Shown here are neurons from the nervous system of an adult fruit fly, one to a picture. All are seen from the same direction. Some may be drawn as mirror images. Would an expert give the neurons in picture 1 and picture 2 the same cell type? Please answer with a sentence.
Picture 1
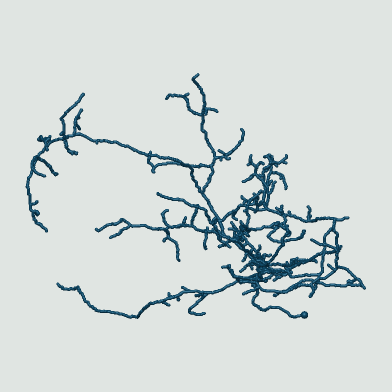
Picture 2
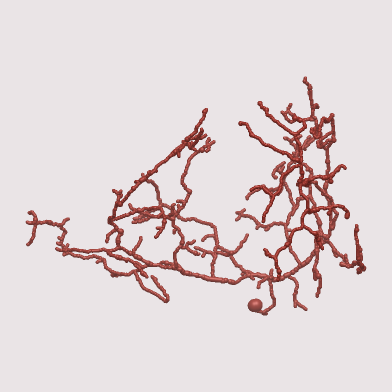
They are of different cell types.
